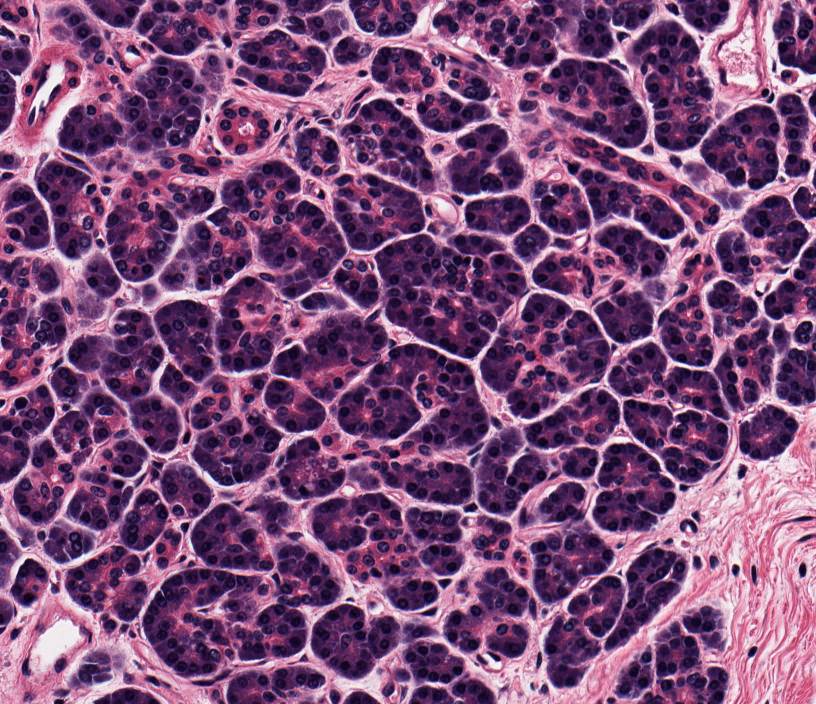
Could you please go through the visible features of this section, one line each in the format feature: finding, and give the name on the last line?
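Acinar cytoplasm: deeply basophilic purple, I'd say, going paler pink toward the acinar centres.
Nuclei: round and dark, sitting toward the base of each acinar cell.
Lumens: tiny; mostly I can't make them out at all.
Lower right corner: dense, wavy pink collagen fibres.
Name: pancreas.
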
